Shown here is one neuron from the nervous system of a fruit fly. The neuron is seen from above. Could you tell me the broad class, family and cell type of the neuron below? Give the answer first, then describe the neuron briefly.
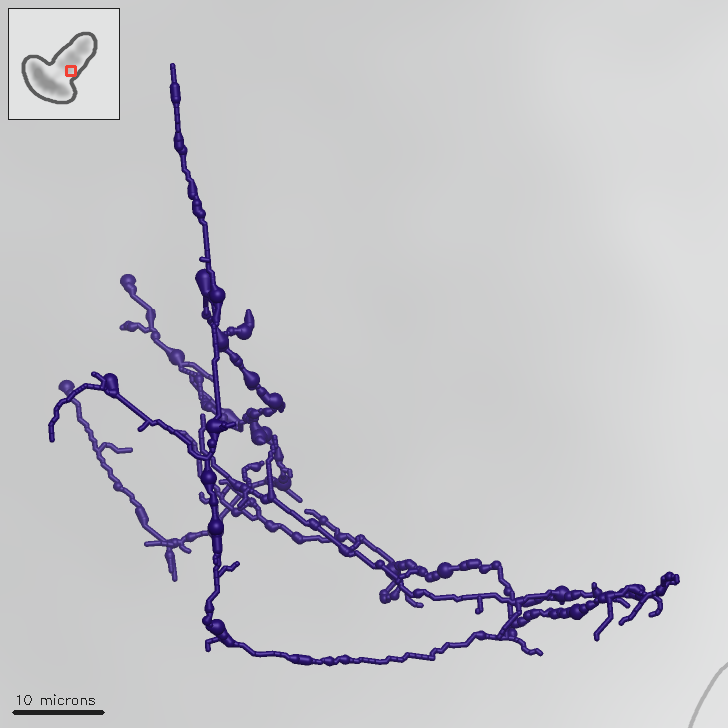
Its broad class is nerve-cord intrinsic neuron. Its family is hemilineage 20A.22A. It is of cell type IN20A.22A092. No cell body is drawn. From left to right in the picture it spans about 70 microns. Dozens of branch ends can be seen.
